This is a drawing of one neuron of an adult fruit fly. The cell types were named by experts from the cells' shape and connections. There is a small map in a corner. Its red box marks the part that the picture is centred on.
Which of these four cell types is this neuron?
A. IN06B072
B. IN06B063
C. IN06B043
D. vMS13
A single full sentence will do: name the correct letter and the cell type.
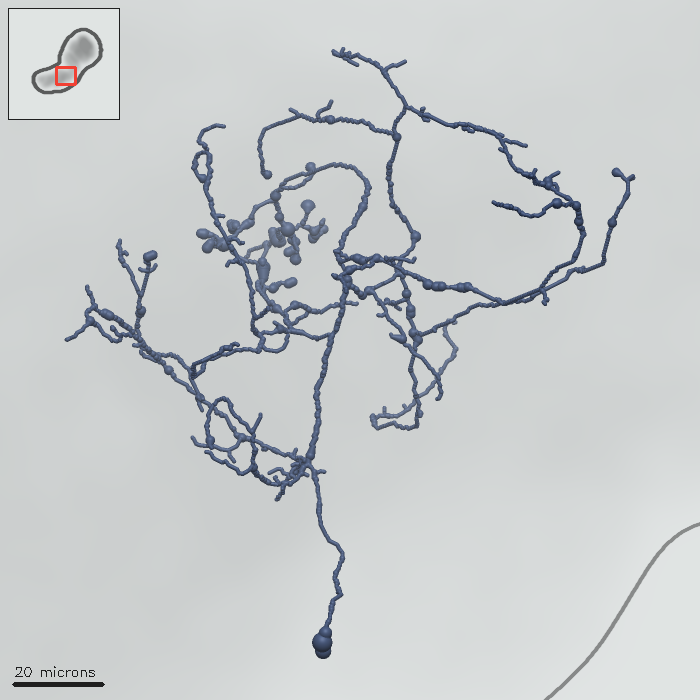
Within the options, A, IN06B072, is the neuron's cell type.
